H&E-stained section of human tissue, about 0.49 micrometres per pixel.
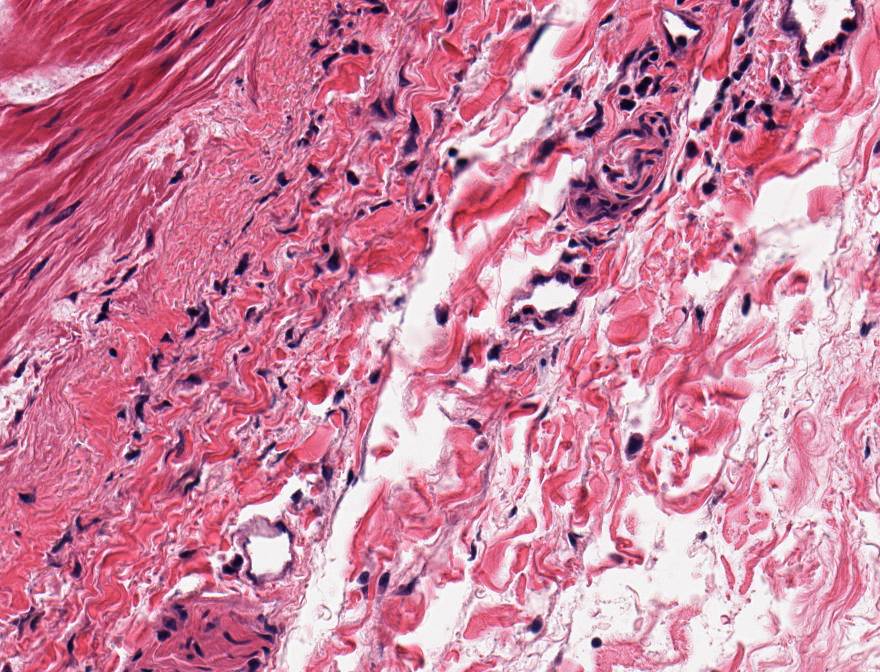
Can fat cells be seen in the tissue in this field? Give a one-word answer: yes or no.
No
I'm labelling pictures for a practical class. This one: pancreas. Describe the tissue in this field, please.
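Up in the top-left corner there's a smooth muscle bundle running obliquely, lower left toward upper right. Collagen is more compact in the left half and looser, with wider gaps, in the right. Small thin-walled vessels with open lumens sit lower left and centre.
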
